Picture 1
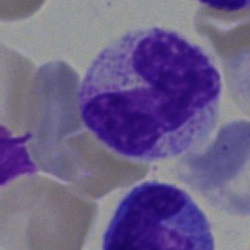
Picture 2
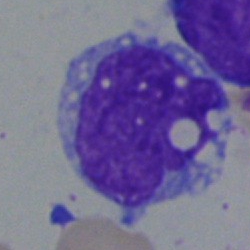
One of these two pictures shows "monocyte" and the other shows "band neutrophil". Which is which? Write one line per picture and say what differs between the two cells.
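In picture 1 we see a band neutrophil: Fine purple granules are scattered through the cytoplasm.
In picture 2 we see a monocyte: No granules are seen in the cytoplasm.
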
